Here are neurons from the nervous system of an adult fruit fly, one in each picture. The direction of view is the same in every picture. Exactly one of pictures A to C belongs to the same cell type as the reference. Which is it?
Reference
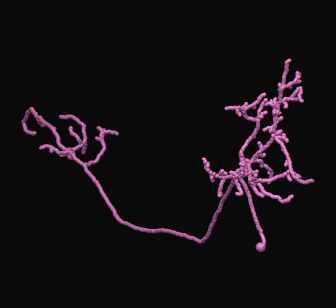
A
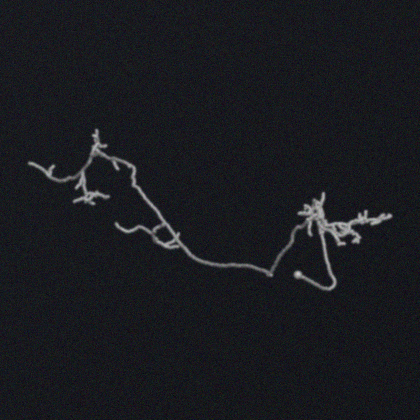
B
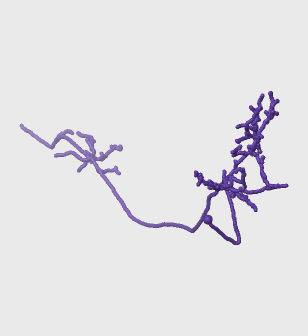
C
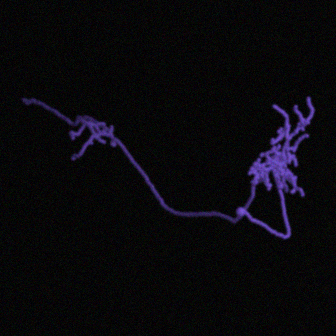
Picture B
